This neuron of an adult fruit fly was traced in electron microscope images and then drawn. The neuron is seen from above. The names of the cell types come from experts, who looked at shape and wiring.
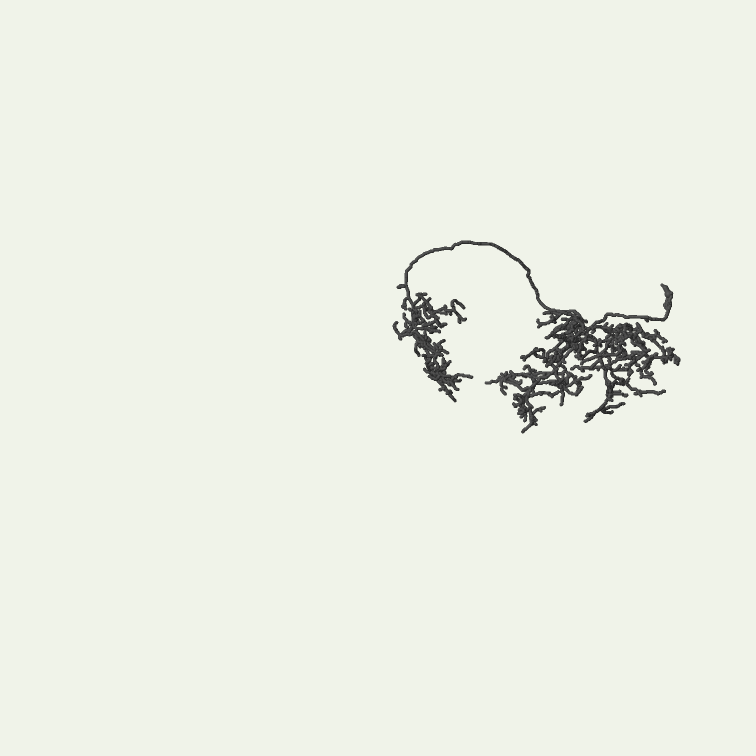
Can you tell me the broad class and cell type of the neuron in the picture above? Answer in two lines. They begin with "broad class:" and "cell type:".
broad class: central-brain intrinsic neuron
cell type: SMP041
